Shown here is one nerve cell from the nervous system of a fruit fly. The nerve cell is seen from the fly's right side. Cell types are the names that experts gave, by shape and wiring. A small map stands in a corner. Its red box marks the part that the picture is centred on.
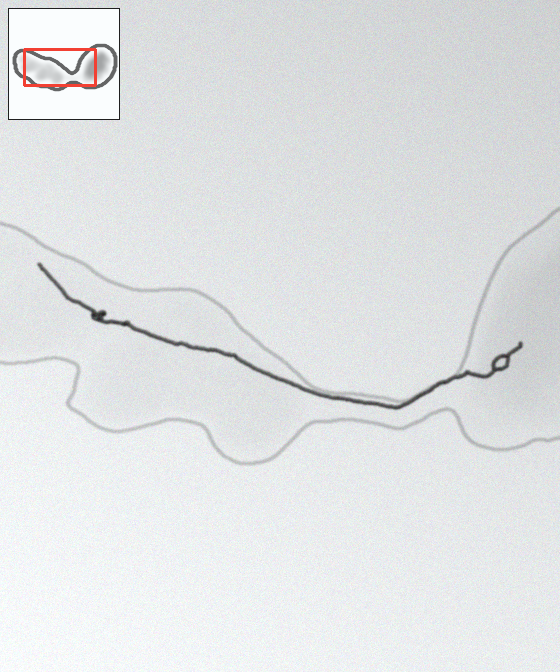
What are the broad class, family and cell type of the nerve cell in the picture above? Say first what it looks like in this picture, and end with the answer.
No cell body is drawn. It has a dozen or fewer branch ends. This is a sensory neuron ascending to the brain. The name of its family is class mechanosensory proprioceptive. It is of cell type SApp08.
